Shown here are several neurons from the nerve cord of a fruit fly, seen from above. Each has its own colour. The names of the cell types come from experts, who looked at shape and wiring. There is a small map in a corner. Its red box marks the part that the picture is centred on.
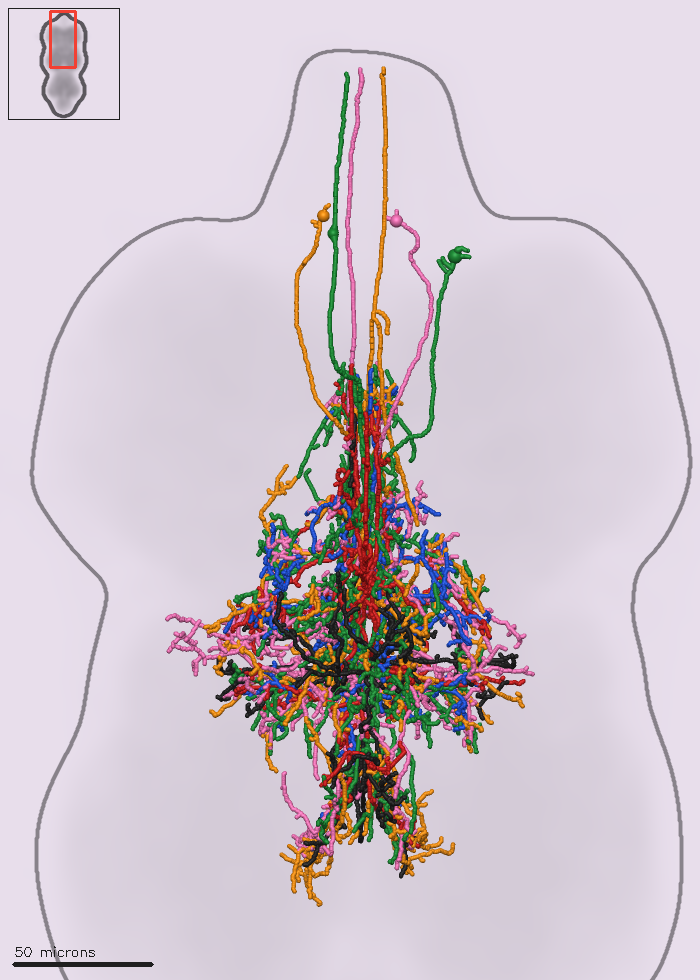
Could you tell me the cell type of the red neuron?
IN00A035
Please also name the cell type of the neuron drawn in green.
AN07B018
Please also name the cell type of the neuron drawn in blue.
IN00A025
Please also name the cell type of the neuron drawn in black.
IN00A051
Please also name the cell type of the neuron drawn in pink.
AN08B034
